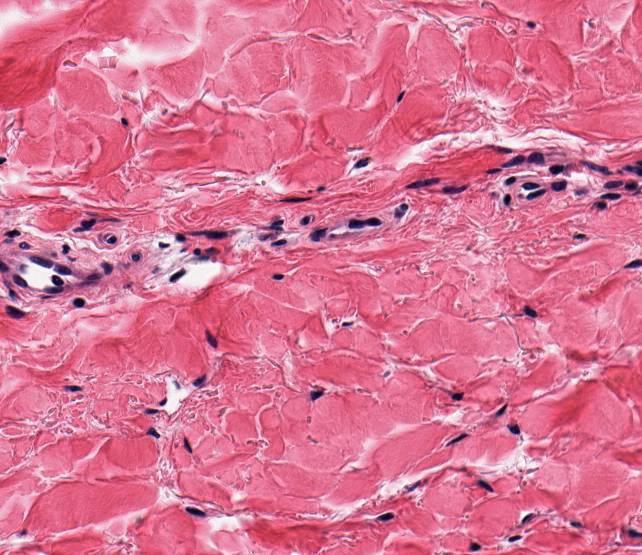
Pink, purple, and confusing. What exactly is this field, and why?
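Identity: dermis. Collagen first: in the upper and lower parts, bundles are cut across as irregular angular profiles of varying size.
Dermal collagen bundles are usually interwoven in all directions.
Vessels next: small open lumina lie towards the left end of a vascular band.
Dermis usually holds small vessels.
Cells last: outside the band they are sparse, with small, dark, elongated nuclei between the bundles.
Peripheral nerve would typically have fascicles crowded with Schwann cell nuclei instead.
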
